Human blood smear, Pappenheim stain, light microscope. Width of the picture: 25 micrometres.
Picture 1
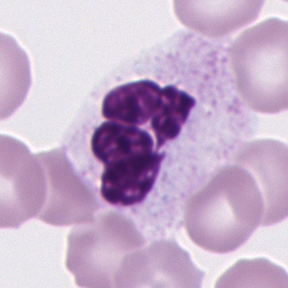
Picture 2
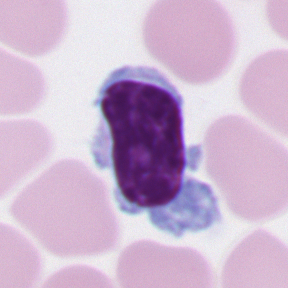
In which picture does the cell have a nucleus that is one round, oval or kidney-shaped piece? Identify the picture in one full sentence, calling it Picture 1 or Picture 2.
What Picture 2 shows is a cell with one compact round, oval or kidney-shaped nucleus.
